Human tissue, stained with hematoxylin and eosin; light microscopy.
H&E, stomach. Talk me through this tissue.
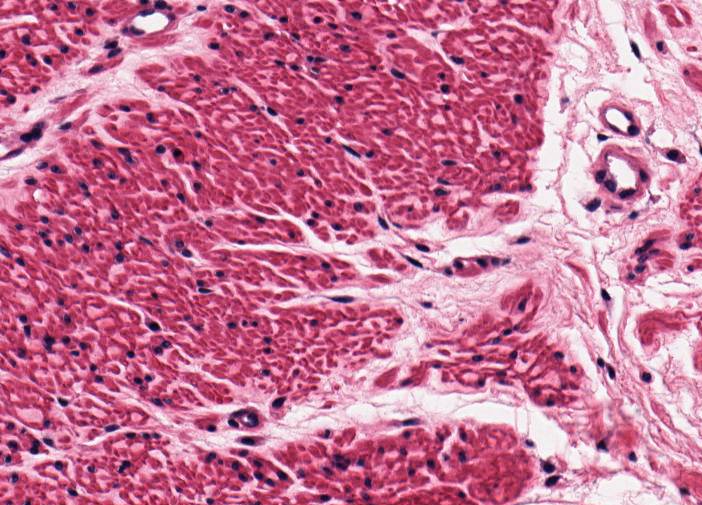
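Muscle in large, densely packed bundles fills the left and centre of the field, with small dark round nuclei scattered among the muscle profiles. Thin strands of pale pink connective tissue separate the bundles. Along the right side lies loose, pale, wispy connective tissue.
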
